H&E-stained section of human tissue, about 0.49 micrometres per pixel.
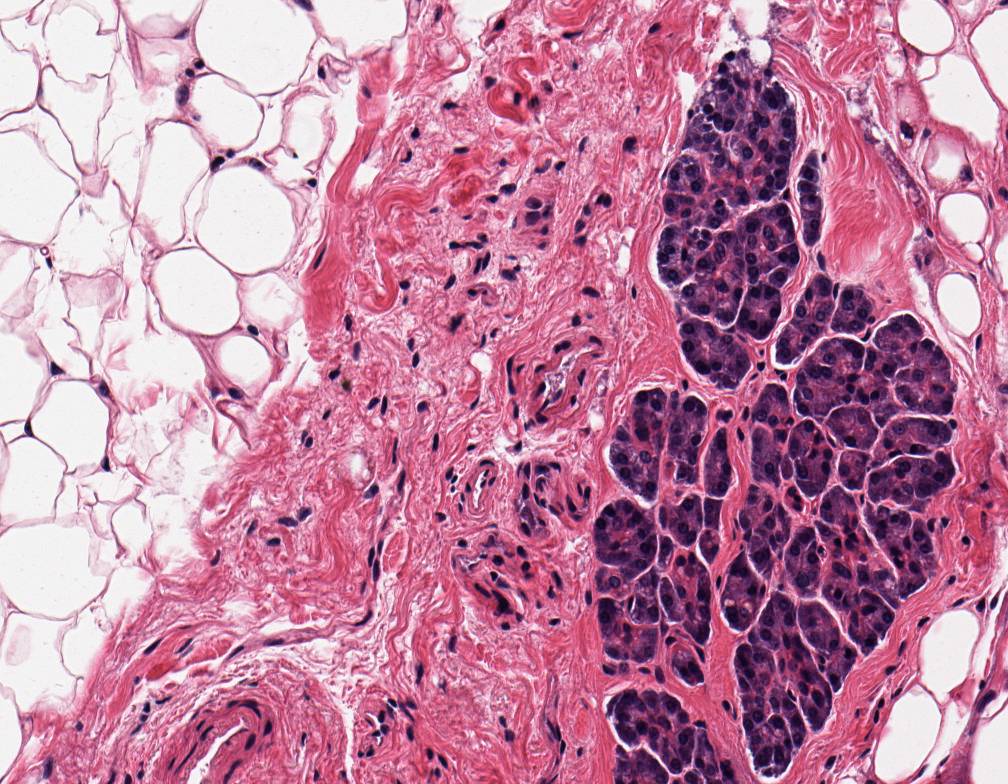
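Pancreas, H&E. A compact lobule of glandular acini occupies the right half of the field. The acinar cells have deeply purple, basophilic cytoplasm and small round nuclei. Thin strands of pink connective tissue separate the acini from one another.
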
